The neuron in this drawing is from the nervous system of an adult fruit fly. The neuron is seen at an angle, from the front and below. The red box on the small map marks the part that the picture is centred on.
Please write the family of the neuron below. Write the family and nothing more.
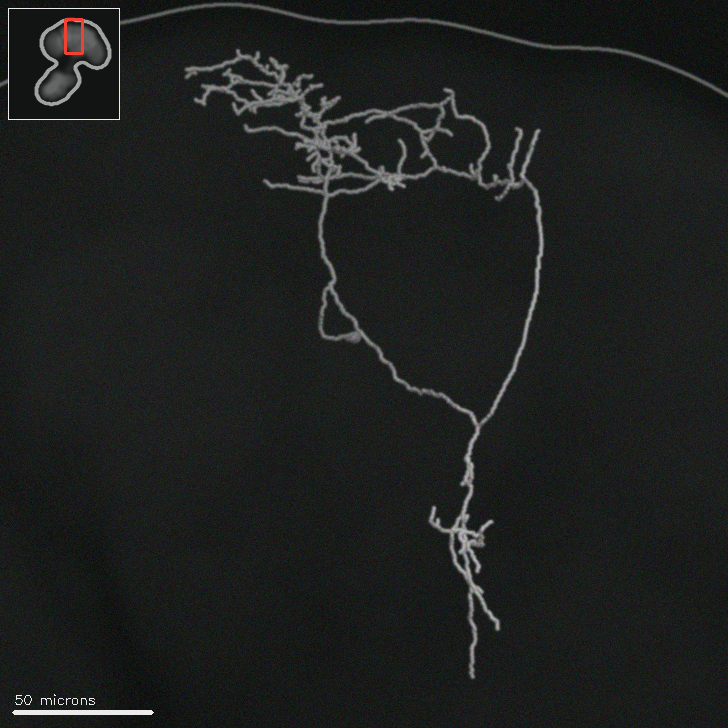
hemilineage DM2_central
